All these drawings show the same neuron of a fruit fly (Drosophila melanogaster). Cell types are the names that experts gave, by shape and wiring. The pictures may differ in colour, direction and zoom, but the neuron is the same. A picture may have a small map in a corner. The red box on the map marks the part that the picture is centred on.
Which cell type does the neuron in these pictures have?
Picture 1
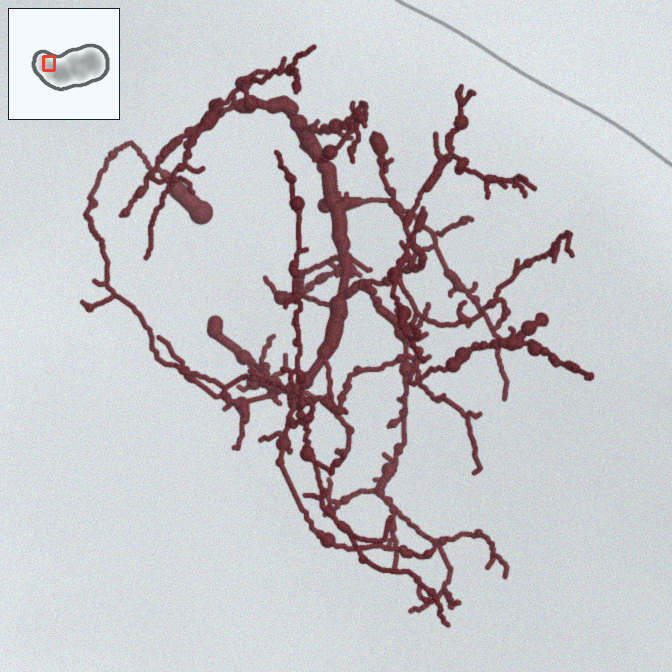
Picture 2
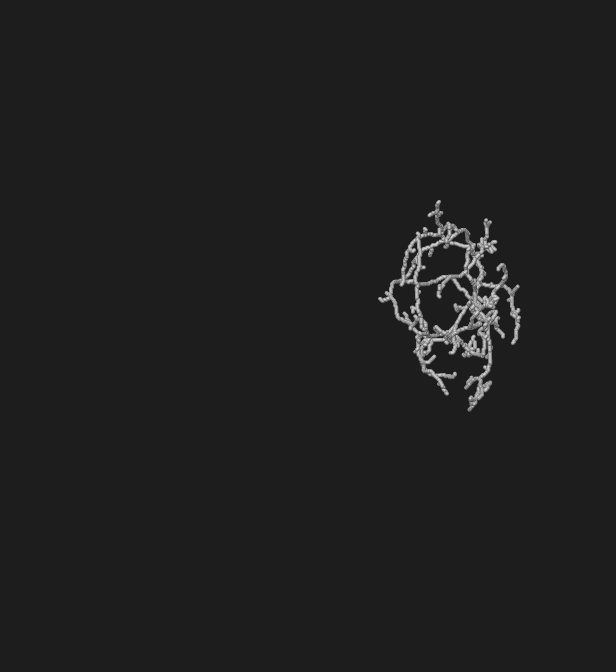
IN20A.22A060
